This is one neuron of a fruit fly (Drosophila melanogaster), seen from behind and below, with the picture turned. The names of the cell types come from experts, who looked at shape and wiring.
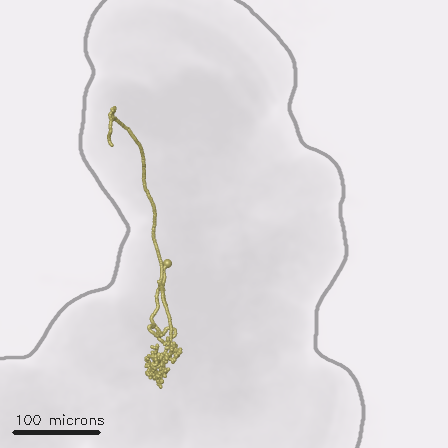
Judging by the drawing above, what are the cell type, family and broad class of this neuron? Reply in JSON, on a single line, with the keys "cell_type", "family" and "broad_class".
{"cell_type": "CB1924", "family": "hemilineage LHd1", "broad_class": "central-brain intrinsic neuron"}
